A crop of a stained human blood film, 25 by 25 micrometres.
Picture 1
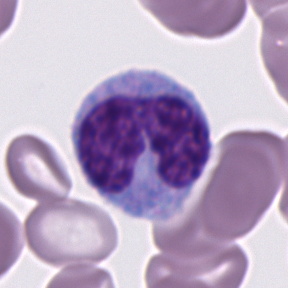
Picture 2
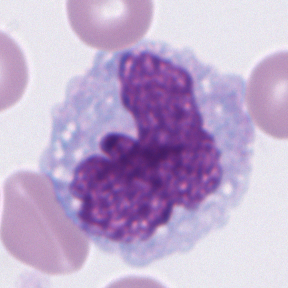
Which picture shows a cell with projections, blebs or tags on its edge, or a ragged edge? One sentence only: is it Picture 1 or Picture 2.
The rough outline belongs to the cell in picture 2.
